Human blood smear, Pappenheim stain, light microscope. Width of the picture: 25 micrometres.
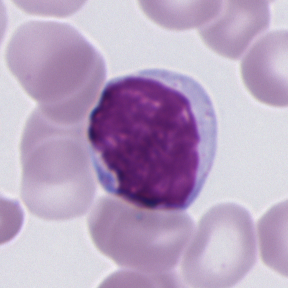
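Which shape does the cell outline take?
Smooth and roughly round.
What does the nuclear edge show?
A small notch at the lower left.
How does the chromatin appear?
Clumped coarsely and dark purple.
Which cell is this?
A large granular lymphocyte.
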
